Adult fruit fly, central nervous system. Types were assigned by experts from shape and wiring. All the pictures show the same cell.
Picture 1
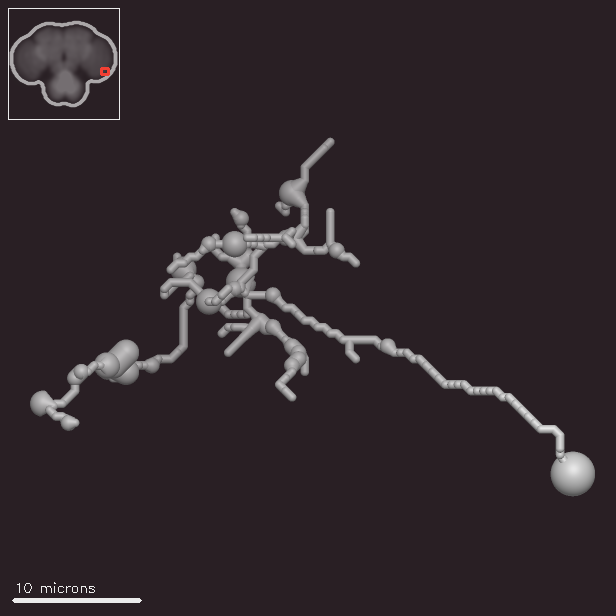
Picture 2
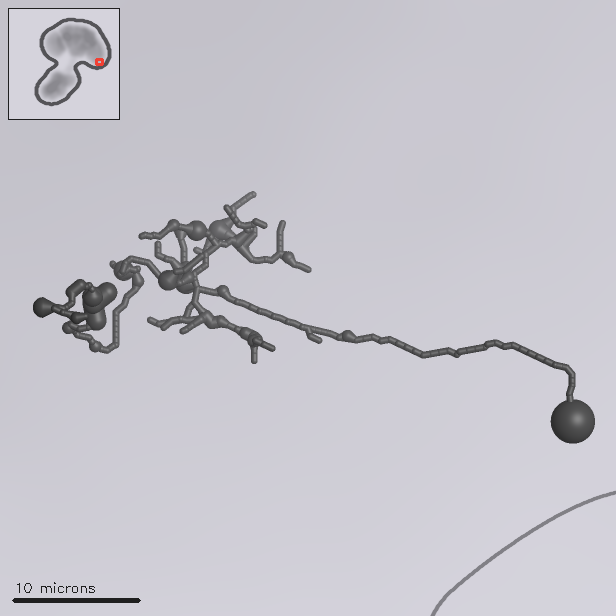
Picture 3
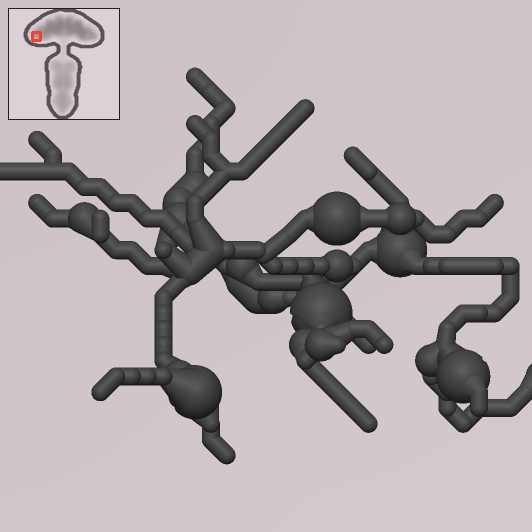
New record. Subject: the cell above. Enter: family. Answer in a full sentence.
The family is Cm.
